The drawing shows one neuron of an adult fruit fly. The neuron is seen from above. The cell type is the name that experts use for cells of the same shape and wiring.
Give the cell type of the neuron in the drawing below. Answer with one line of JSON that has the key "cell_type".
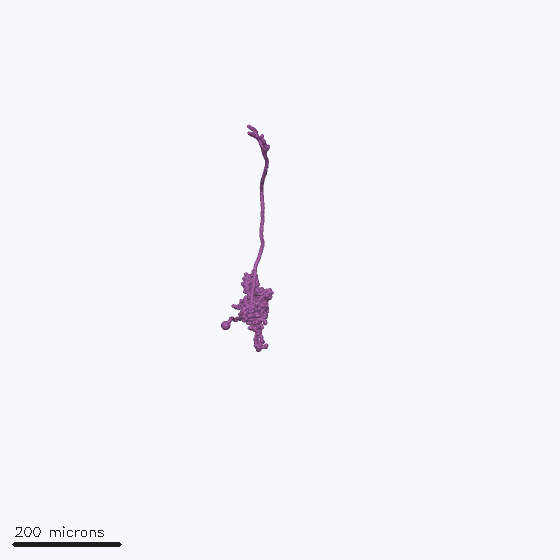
{"cell_type": "AN11B008"}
